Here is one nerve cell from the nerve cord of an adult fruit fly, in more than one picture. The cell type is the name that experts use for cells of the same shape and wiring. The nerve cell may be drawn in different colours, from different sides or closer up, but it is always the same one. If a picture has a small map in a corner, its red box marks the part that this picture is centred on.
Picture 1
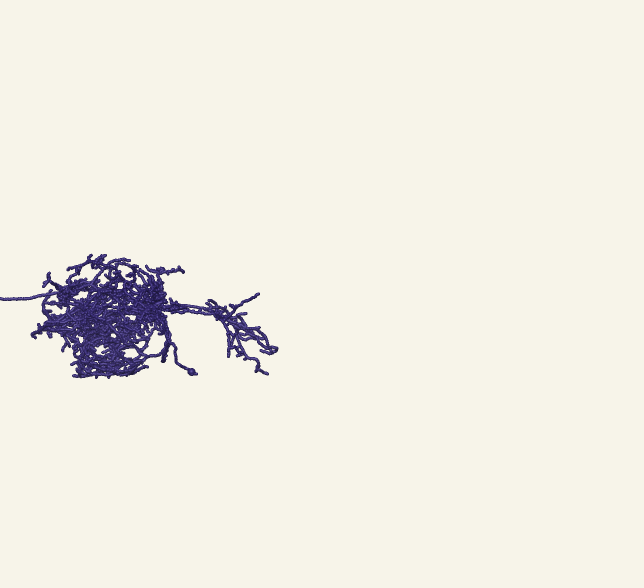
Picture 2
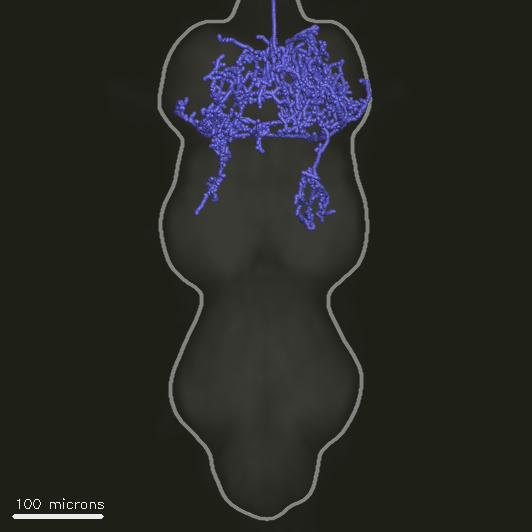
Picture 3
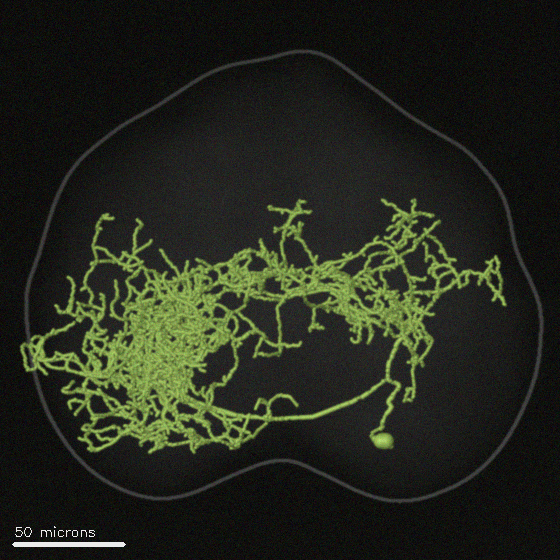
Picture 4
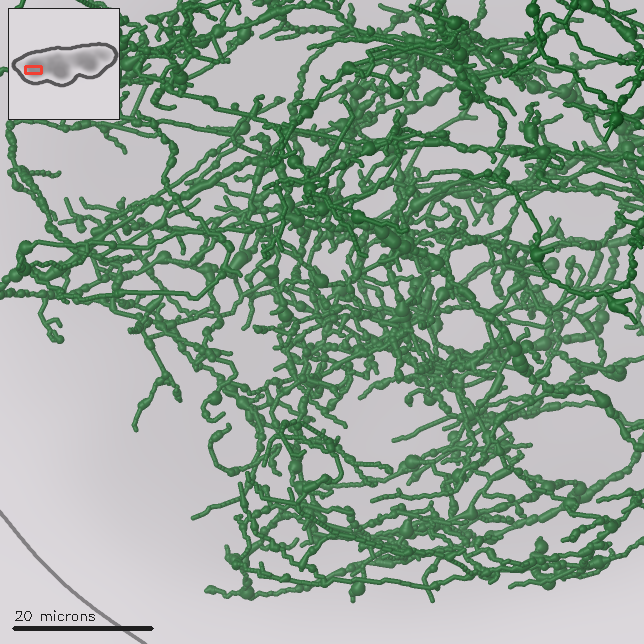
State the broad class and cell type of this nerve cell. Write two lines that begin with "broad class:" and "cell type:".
broad class: ascending neuron
cell type: ANXXX008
